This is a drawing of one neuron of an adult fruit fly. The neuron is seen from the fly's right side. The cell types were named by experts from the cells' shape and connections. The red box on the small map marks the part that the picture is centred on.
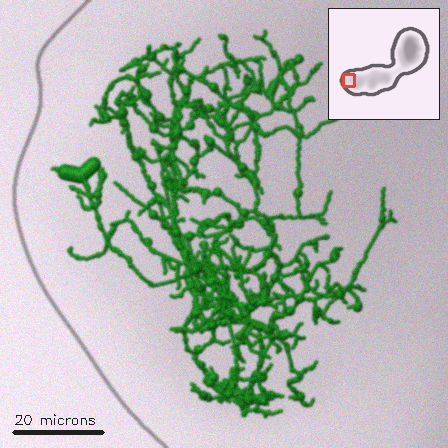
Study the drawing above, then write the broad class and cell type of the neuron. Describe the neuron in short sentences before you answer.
The cell body is on the left of the picture. By the scale bar it is about 85 microns tall in this view. It is a nerve-cord intrinsic neuron. The cell type is INXXX285.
